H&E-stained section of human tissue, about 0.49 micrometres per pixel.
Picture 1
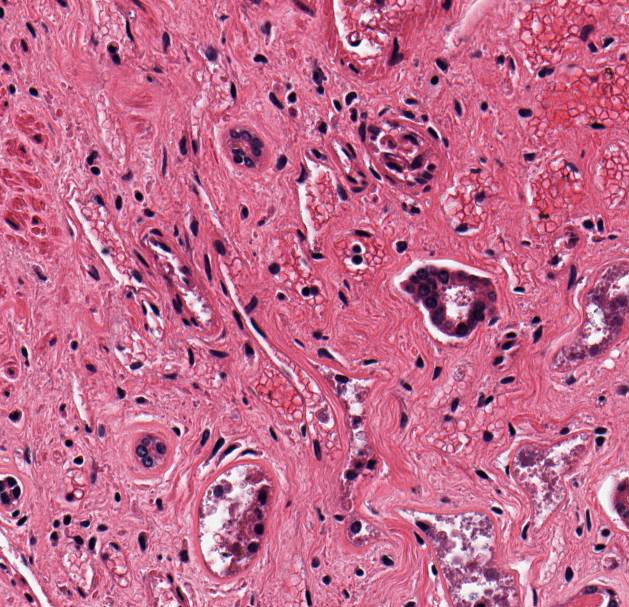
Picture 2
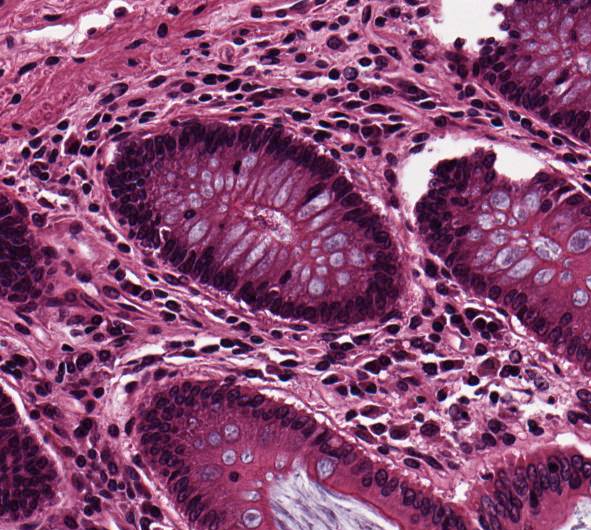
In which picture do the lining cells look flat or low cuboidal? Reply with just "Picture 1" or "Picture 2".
Picture 1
